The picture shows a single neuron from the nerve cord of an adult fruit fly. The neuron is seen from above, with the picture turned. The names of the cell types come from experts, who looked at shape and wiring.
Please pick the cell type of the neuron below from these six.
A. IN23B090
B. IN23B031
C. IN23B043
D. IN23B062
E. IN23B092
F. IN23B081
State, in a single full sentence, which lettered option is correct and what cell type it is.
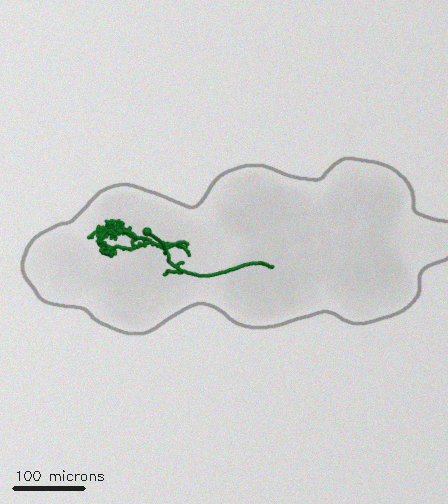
The cell type is IN23B031 for the neuron, matching option B.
